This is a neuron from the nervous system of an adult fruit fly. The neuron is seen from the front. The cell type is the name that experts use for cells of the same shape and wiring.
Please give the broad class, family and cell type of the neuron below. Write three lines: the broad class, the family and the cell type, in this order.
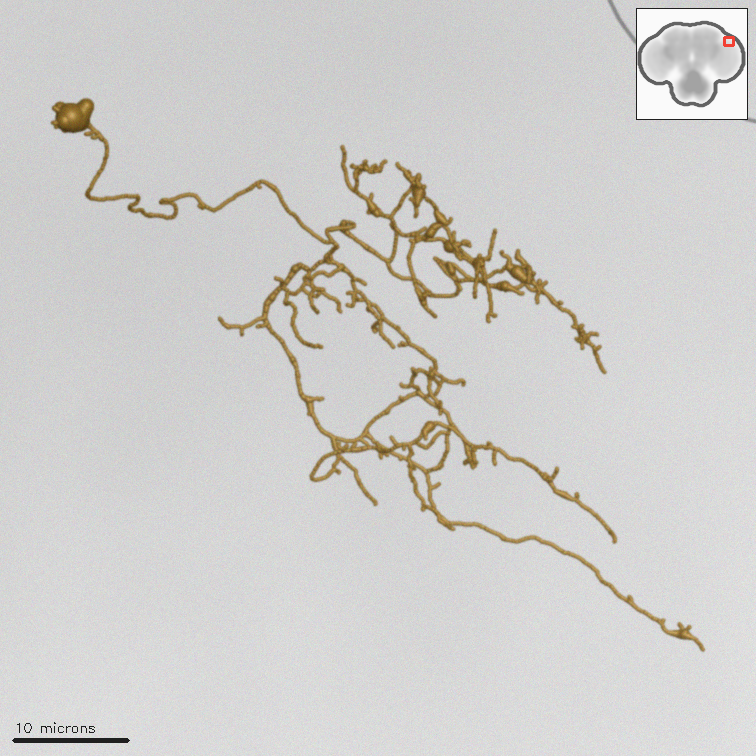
optic-lobe intrinsic neuron
Mi
Mi16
